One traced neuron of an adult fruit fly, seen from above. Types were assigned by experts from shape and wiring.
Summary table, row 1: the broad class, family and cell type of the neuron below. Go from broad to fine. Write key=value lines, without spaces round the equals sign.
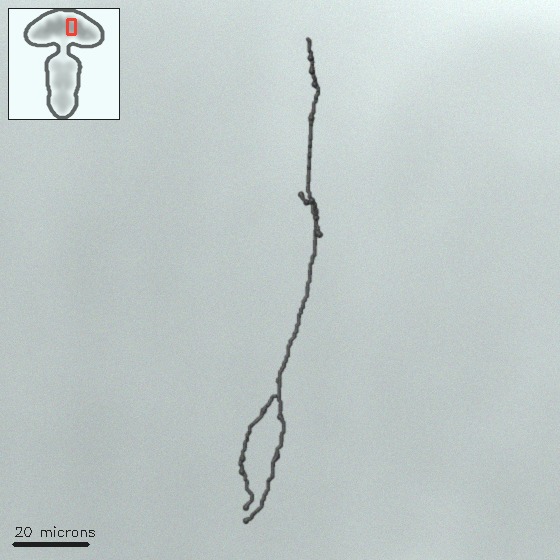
broad_class=sensory neuron entering the brain
family=class mechanosensory
cell_type=JO-DP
